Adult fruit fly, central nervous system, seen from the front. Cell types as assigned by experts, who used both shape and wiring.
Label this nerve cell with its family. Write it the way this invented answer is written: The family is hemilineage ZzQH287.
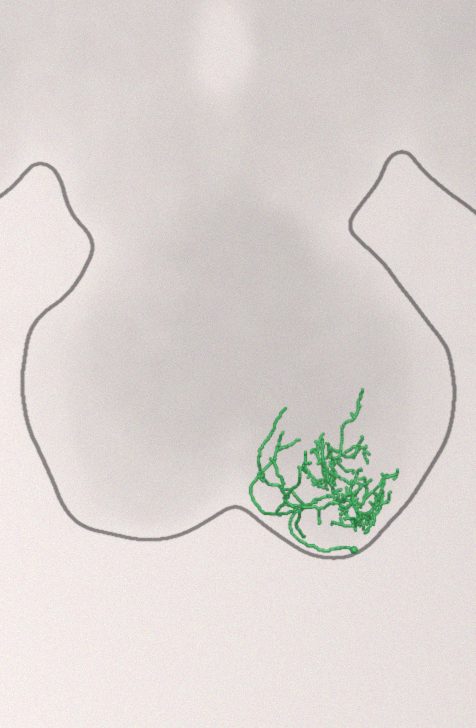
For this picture: The family is hemilineage 01B.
